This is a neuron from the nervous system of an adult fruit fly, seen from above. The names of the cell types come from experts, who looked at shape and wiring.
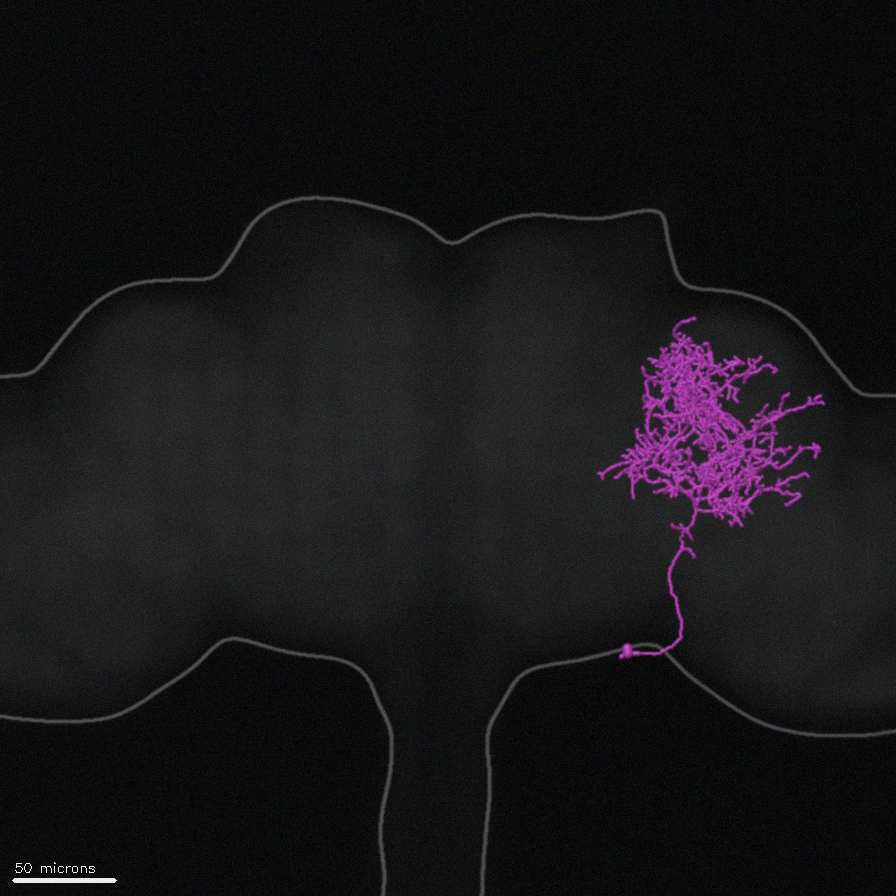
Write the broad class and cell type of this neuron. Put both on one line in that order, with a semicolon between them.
central-brain intrinsic neuron; AVLP490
